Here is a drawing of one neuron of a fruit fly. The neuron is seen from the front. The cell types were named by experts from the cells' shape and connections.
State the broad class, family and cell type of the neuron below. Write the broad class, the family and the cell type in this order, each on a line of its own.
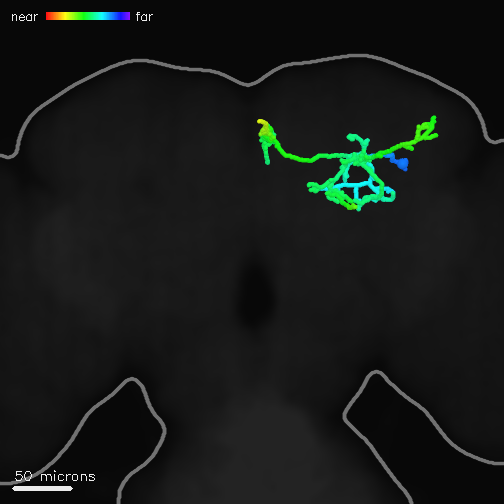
central-brain intrinsic neuron
hemilineage CLp2
SMP266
